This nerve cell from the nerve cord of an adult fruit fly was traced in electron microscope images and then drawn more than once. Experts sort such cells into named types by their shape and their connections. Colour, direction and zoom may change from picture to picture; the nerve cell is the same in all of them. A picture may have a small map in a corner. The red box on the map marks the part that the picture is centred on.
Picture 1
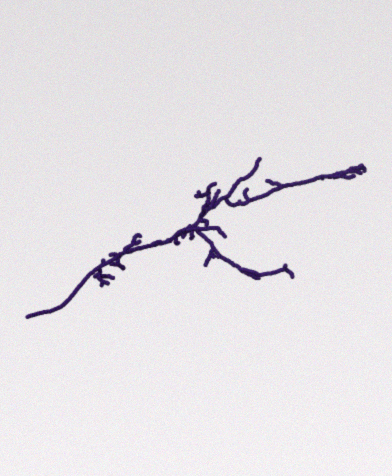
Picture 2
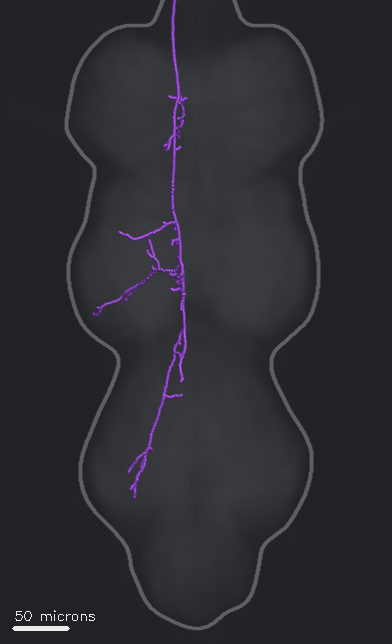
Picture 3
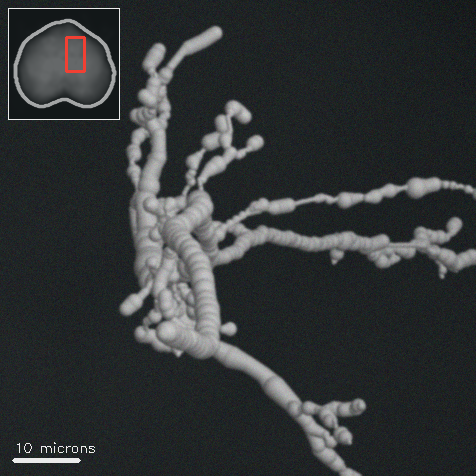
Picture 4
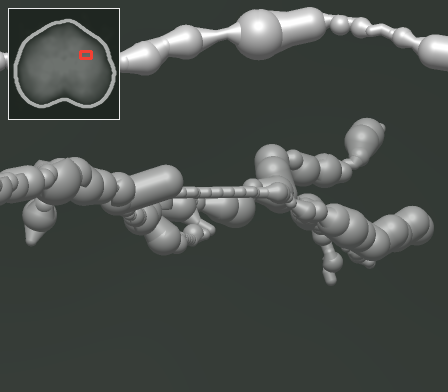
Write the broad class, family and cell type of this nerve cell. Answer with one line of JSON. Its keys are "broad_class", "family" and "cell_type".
{"broad_class": "descending neuron", "family": "DNpe", "cell_type": "DNpe017"}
